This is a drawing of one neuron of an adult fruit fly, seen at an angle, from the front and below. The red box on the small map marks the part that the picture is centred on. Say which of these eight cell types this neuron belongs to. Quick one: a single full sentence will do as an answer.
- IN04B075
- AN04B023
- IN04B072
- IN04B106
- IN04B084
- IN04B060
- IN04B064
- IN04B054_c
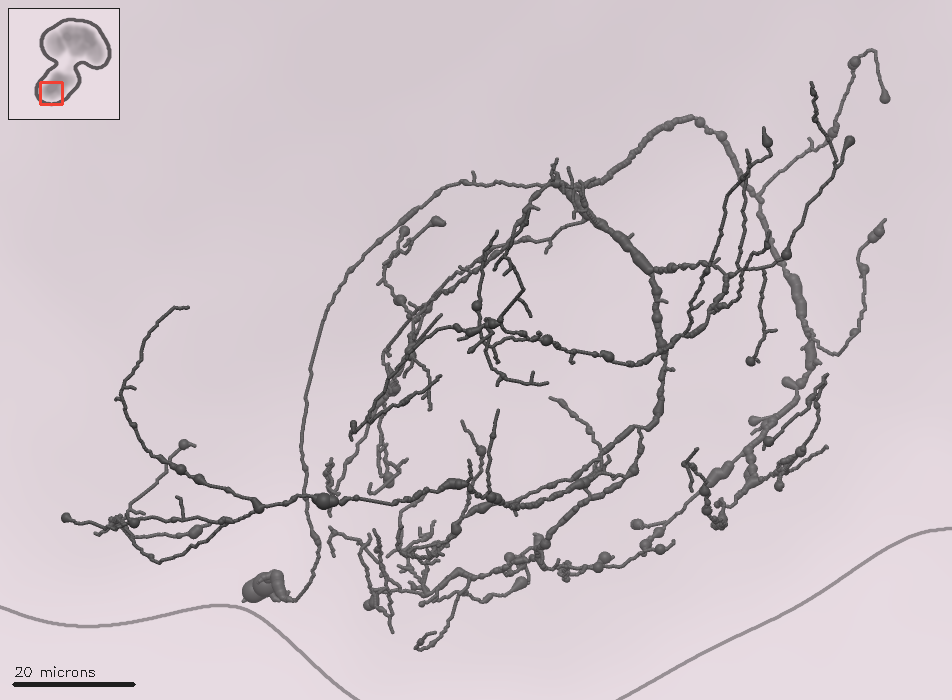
By its cell type, the neuron is IN04B060.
